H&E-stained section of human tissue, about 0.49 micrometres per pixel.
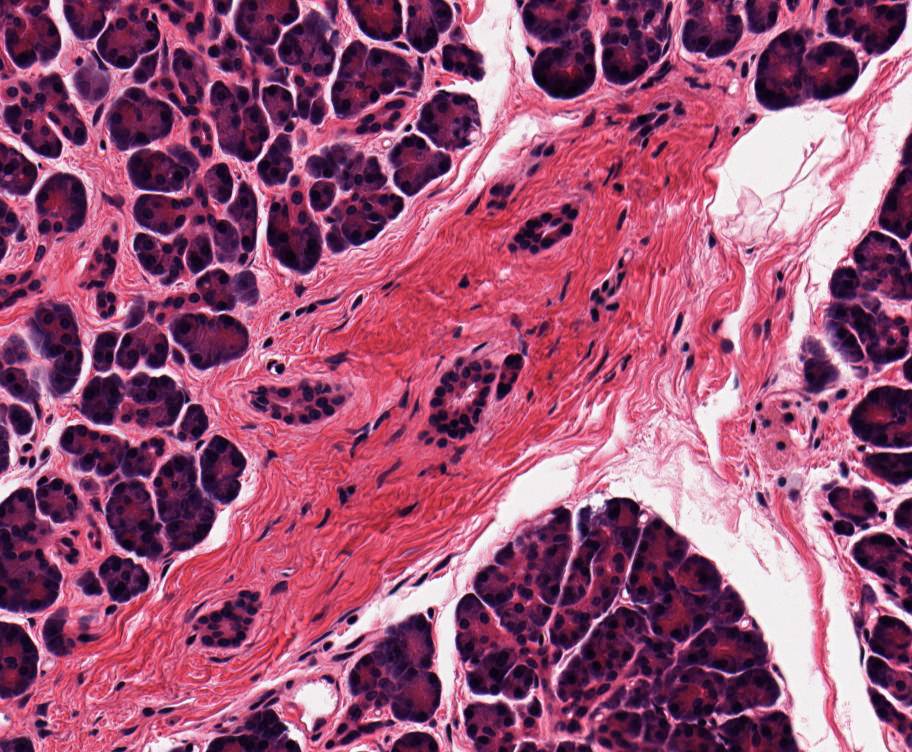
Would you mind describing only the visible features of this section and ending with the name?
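A broad band of dense pink fibrous tissue runs diagonally, lower left to upper right, between glandular lobules. That's wavy collagen with scattered elongated spindle nuclei. The lobules pack small rounded acini: dark purple cytoplasm, round nuclei toward the outer base. This is pancreas.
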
